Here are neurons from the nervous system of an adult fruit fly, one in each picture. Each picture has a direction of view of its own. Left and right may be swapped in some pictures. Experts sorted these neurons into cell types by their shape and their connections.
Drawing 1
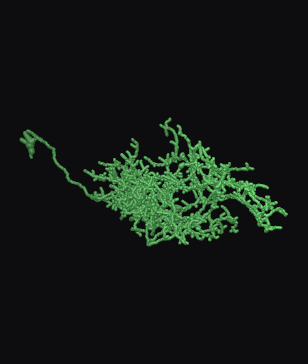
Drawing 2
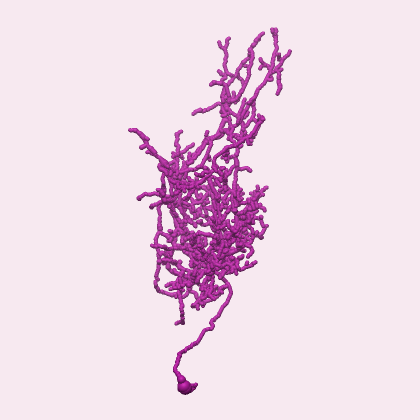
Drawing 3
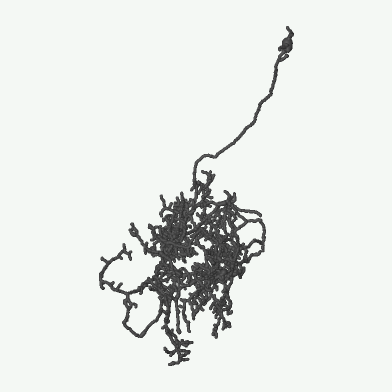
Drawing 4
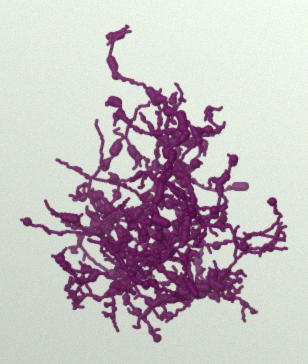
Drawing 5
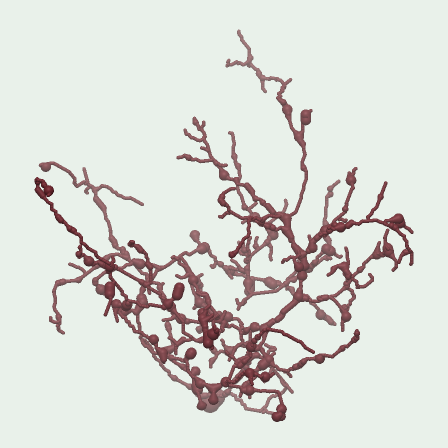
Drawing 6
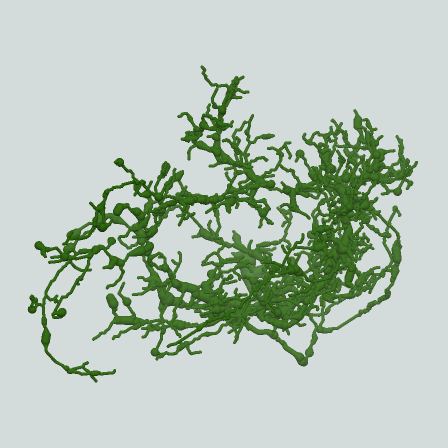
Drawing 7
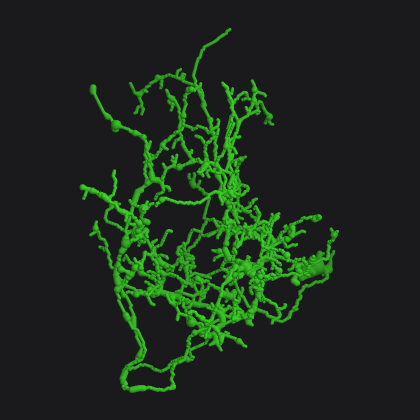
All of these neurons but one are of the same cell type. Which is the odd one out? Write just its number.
5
